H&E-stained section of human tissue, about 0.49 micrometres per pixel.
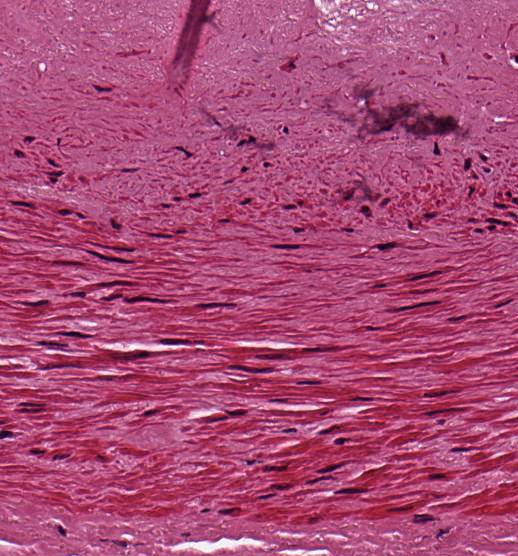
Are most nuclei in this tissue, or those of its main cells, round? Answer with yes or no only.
No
